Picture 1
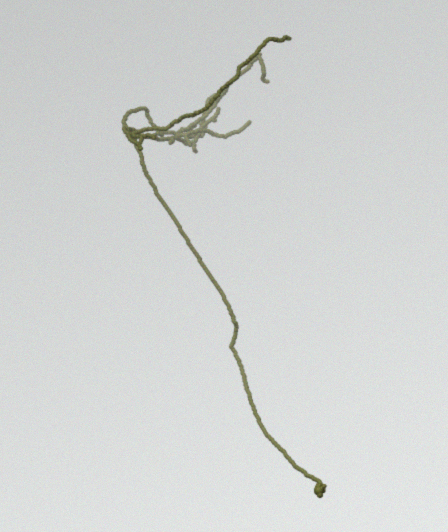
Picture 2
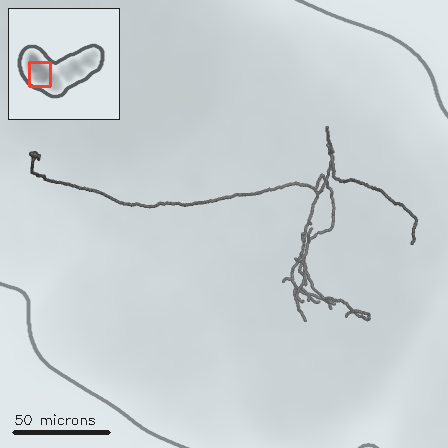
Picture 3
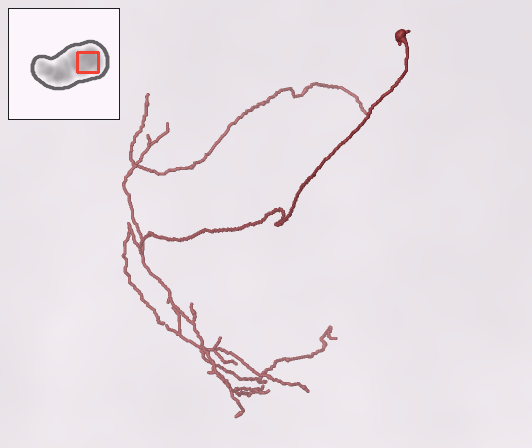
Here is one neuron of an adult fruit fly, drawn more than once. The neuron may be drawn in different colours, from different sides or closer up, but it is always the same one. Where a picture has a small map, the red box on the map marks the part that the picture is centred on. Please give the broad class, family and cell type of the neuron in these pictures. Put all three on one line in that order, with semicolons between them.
central-brain intrinsic neuron; hemilineage WEDd2; AMMC002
